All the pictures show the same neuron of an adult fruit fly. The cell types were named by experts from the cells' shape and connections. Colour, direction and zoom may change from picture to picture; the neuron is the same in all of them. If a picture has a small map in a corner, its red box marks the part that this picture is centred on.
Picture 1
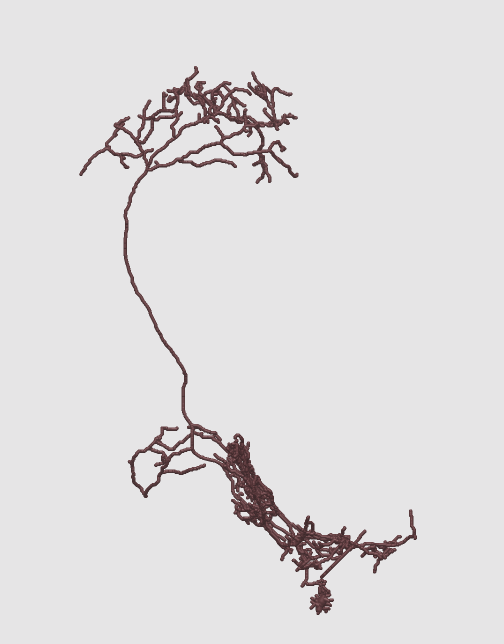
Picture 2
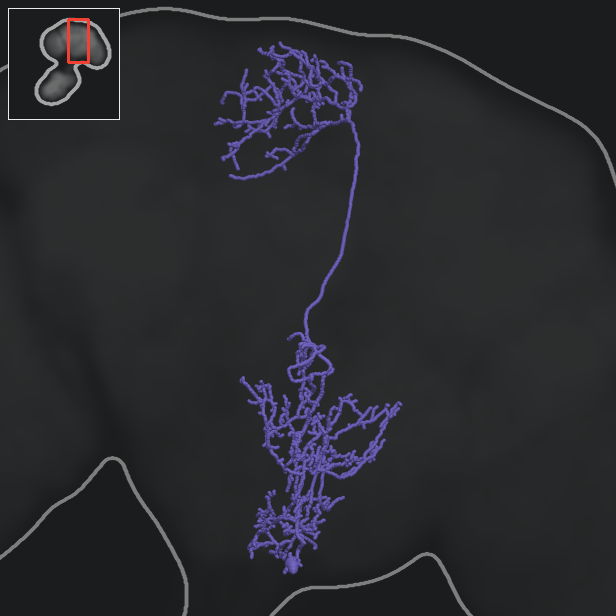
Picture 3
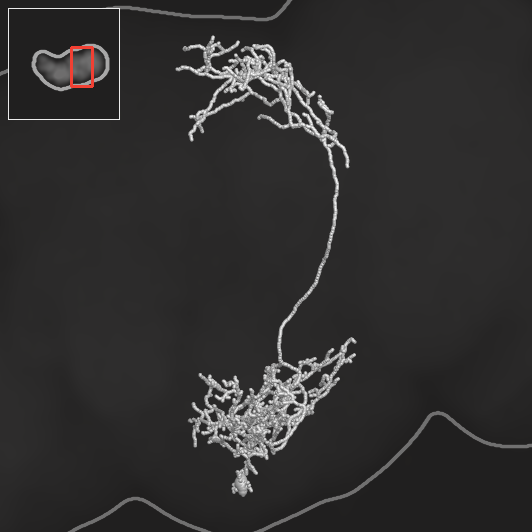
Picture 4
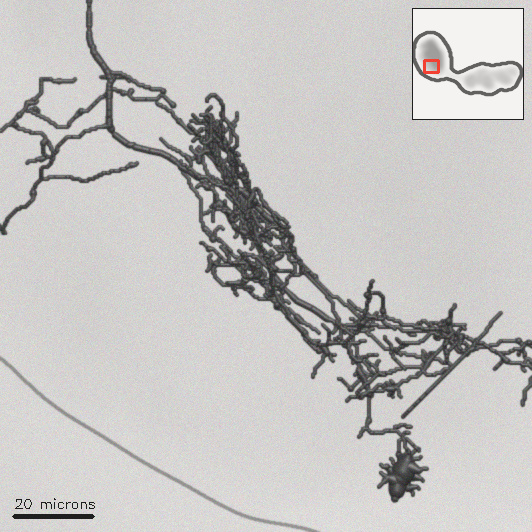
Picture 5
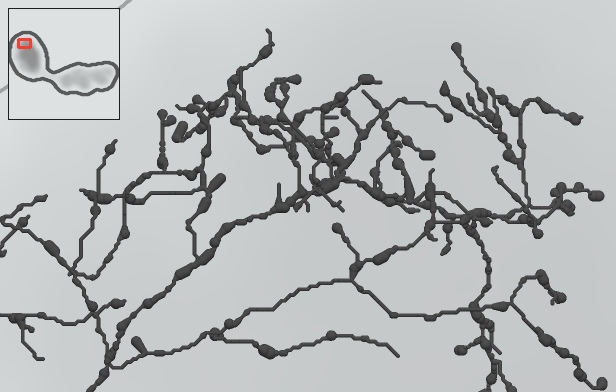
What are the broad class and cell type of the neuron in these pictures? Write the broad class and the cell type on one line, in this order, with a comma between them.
central-brain intrinsic neuron, GNG324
